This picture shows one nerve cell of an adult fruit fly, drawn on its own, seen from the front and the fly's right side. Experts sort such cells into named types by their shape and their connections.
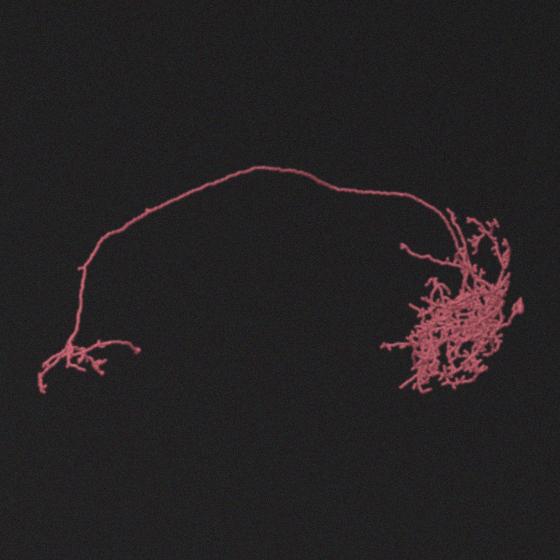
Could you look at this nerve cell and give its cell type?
AVLP112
